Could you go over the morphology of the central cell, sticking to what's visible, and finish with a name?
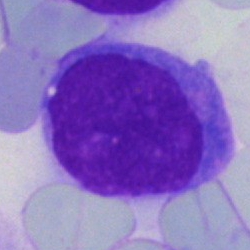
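Look first at the cytoplasm: it makes only a narrow rim, and that rim is widest on the right side. Notice that it has taken up a blue stain. Search it carefully and you will find no granules, and no vacuoles either. This is a blast.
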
